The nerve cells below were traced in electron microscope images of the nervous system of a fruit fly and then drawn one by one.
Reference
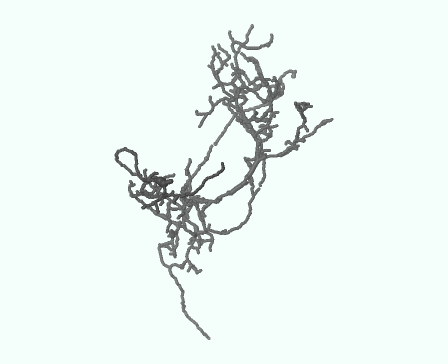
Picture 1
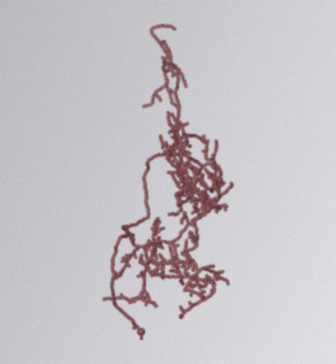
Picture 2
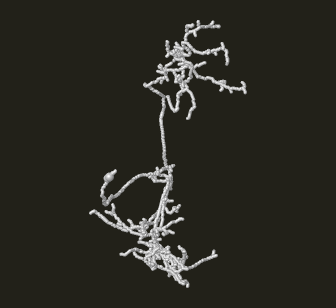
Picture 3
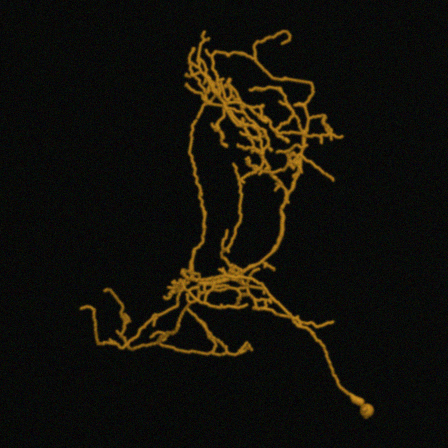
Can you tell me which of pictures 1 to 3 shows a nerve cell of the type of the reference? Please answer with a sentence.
Picture 3 is of the same cell type.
